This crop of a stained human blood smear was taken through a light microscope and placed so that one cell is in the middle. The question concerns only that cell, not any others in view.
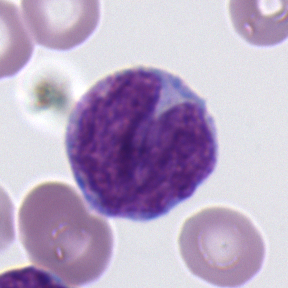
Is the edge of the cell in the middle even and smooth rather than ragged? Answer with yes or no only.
Yes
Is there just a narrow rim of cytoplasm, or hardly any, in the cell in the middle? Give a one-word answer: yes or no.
Yes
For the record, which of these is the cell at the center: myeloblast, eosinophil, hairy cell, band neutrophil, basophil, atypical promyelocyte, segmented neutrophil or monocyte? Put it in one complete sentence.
The central cell, amid any neighbouring cells, is an atypical promyelocyte.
